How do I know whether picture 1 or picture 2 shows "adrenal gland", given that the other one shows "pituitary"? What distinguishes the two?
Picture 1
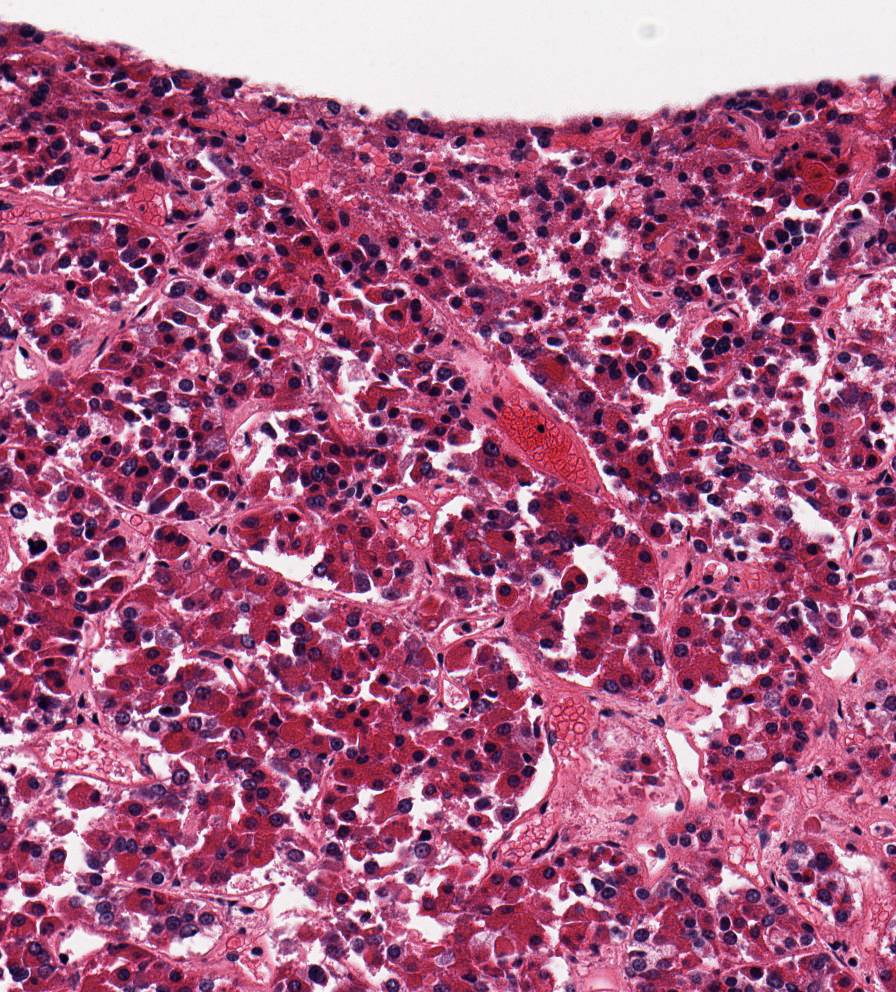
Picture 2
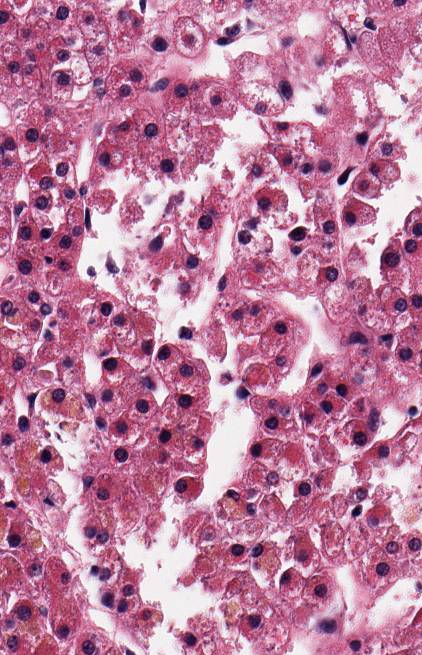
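The pituitary appears in picture 1, the adrenal gland in picture 2. In the pituitary, cells lie in small nests and cords across the whole field, separated by thin, pale pink strands of connective tissue, whereas the adrenal gland shows sheets and cords of large polygonal cells separated by irregular clear spaces. The pituitary population is mixed, with cells of purplish or pale cytoplasm scattered among red cells; the adrenal cells have abundant granular pink cytoplasm, and golden-brown granular pigment lies within cells mostly in the lower left. Pituitary nuclei are small, round, dark and fairly uniform, mostly one per cell; in the adrenal field, small flattened dark nuclei lie along the edges of the clear spaces between the cell cords. Along the top edge of picture 1 the tissue ends in a smooth border with empty white space above it.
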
